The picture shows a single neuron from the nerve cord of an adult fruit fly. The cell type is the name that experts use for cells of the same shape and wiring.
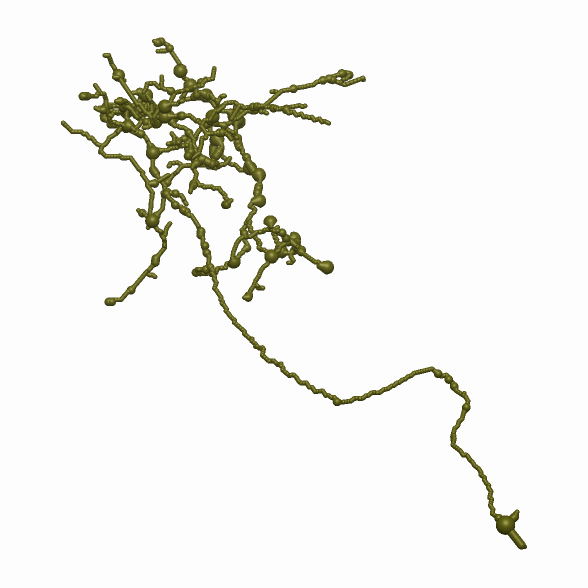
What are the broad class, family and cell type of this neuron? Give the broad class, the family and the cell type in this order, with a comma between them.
nerve-cord intrinsic neuron, hemilineage 01B, IN01B091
